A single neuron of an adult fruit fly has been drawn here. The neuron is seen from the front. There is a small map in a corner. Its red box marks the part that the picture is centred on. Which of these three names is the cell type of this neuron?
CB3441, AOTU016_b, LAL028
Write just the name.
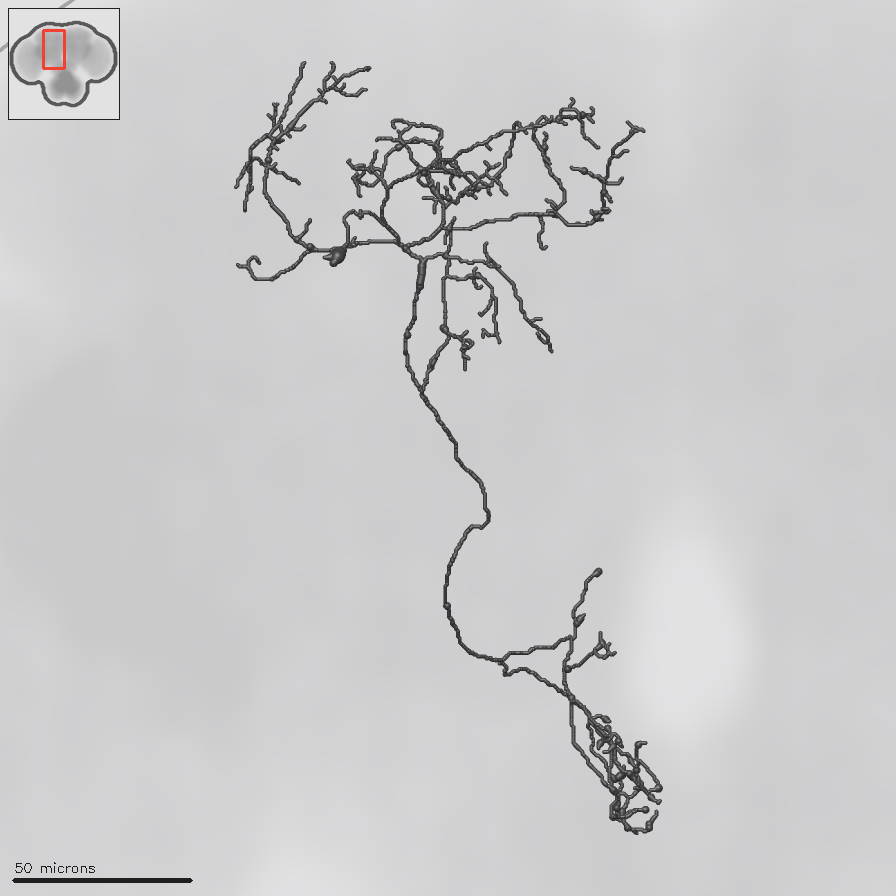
CB3441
